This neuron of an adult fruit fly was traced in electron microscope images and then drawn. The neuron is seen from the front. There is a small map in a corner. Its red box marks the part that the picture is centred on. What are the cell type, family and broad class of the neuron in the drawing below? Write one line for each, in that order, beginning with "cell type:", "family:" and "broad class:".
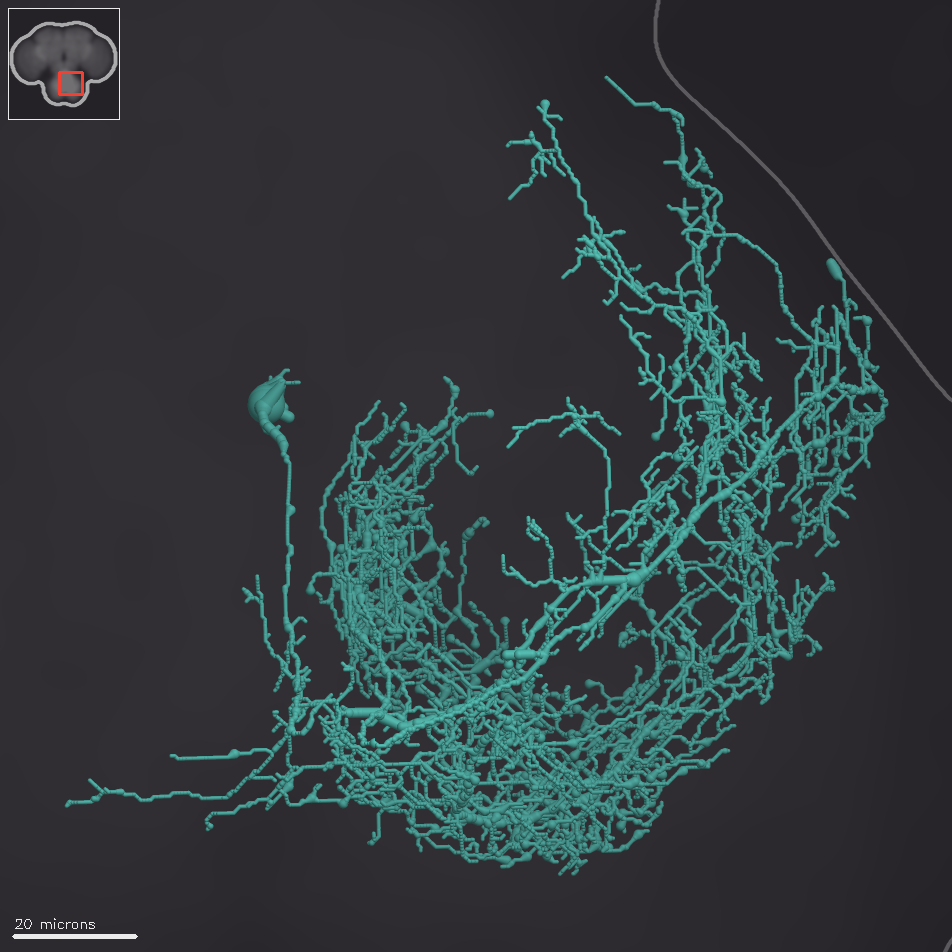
cell type: IN12B011
family: hemilineage 12B
broad class: nerve-cord intrinsic neuron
